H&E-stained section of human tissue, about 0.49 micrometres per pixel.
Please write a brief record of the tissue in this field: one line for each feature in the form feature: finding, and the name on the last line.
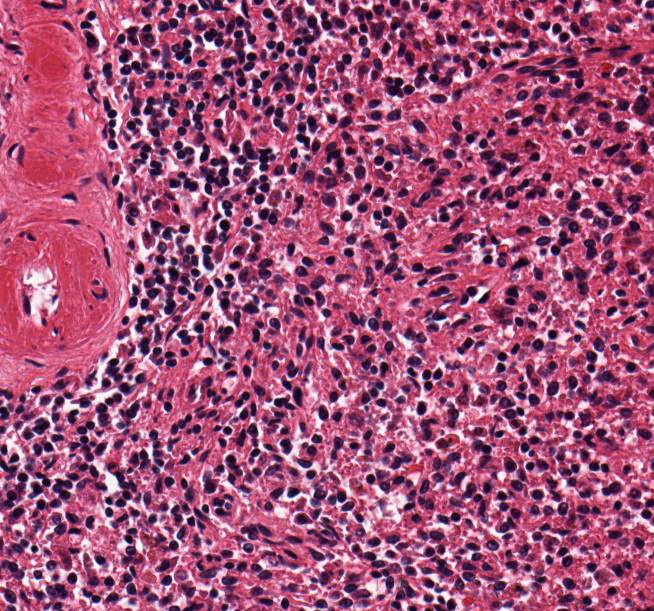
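Cellularity: dense throughout, no loose or empty areas except the vessel
Lymphocytes: most numerous; small round dark nuclei, little cytoplasm; most crowded in left half
Spindle-shaped cells: elongated nuclei, streaming bundles through centre and upper right
Red blood cells: singly and in small groups among other cells
Name: spleen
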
